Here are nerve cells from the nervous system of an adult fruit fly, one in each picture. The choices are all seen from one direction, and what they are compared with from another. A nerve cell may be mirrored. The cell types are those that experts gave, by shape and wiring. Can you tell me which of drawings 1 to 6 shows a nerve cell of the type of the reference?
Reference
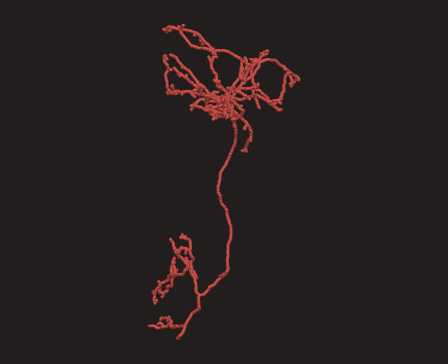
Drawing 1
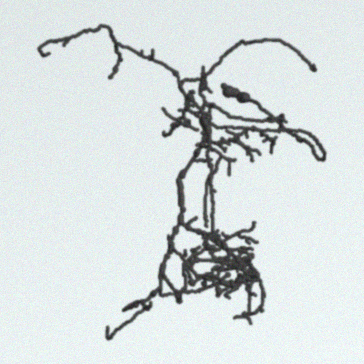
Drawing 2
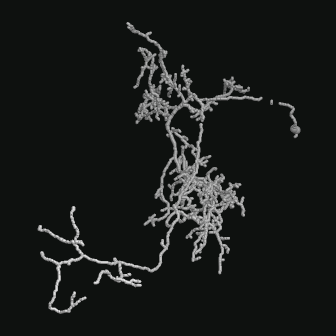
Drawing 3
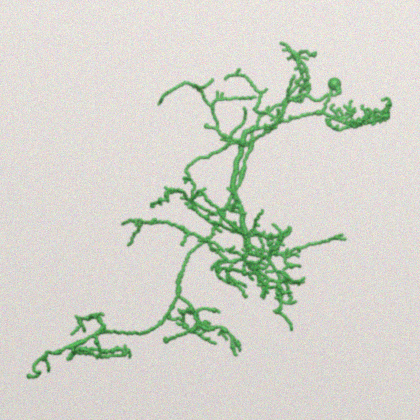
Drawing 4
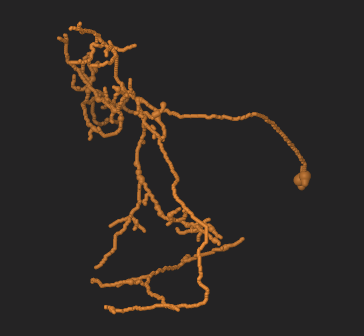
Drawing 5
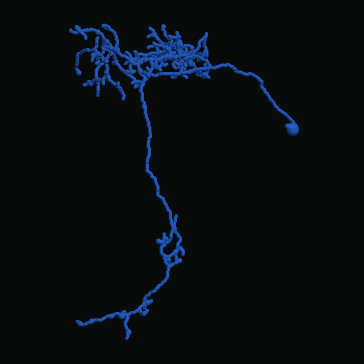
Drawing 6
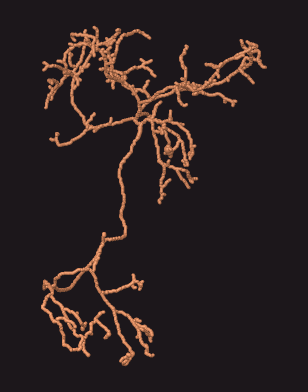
Drawing 6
